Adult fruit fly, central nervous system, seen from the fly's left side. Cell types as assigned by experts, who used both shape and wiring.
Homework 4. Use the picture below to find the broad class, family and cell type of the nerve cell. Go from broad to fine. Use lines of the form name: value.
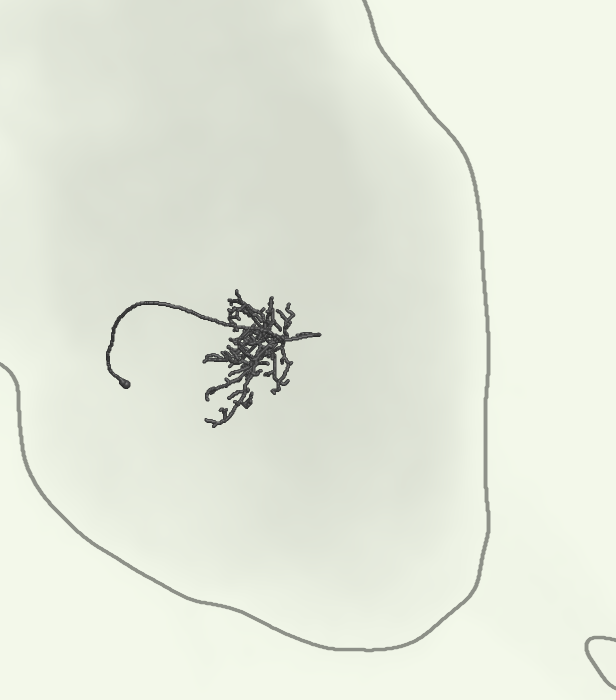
broad class: central-brain intrinsic neuron
family: hemilineage WEDa2
cell type: WED030_b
